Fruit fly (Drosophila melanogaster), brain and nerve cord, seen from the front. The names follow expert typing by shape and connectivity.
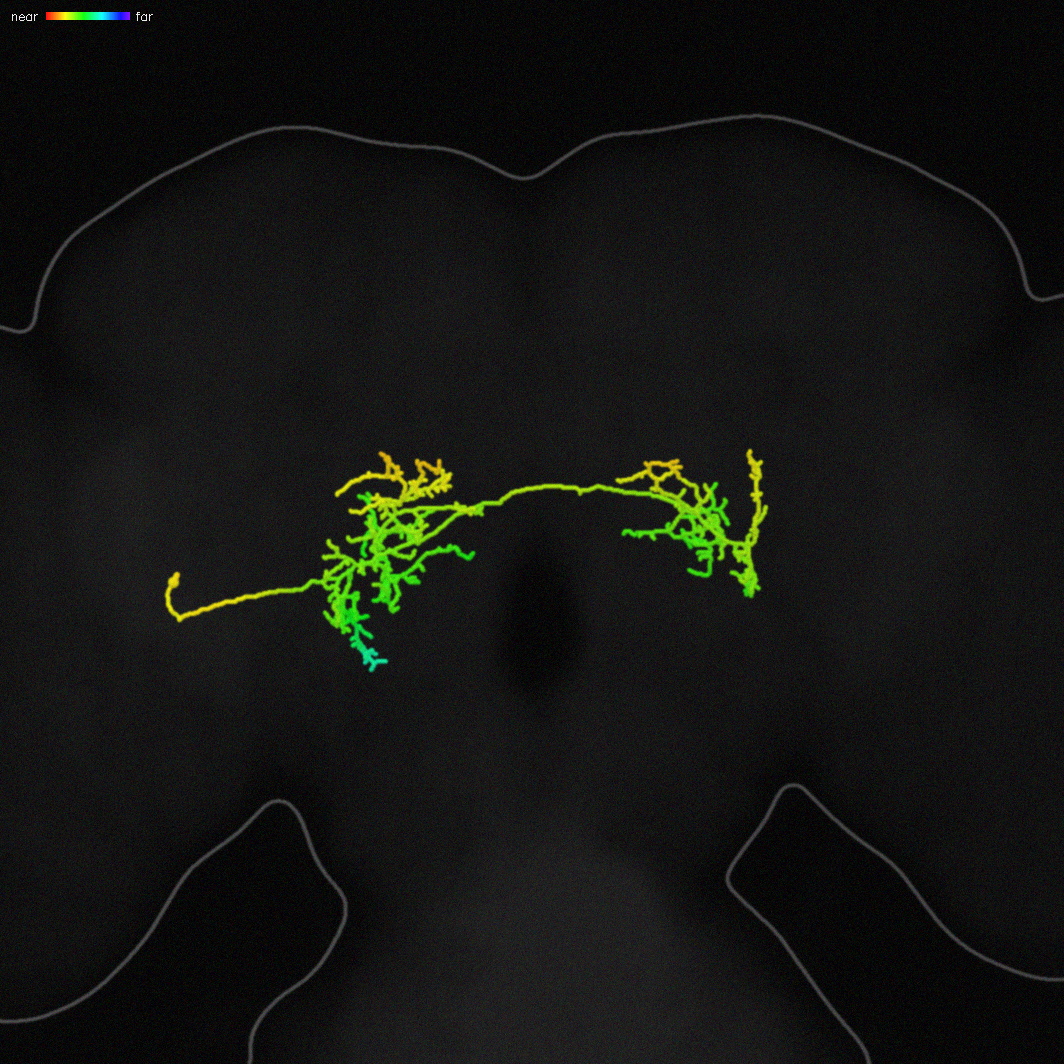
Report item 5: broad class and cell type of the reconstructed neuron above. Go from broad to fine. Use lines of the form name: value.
broad class: central-brain intrinsic neuron
cell type: LAL104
